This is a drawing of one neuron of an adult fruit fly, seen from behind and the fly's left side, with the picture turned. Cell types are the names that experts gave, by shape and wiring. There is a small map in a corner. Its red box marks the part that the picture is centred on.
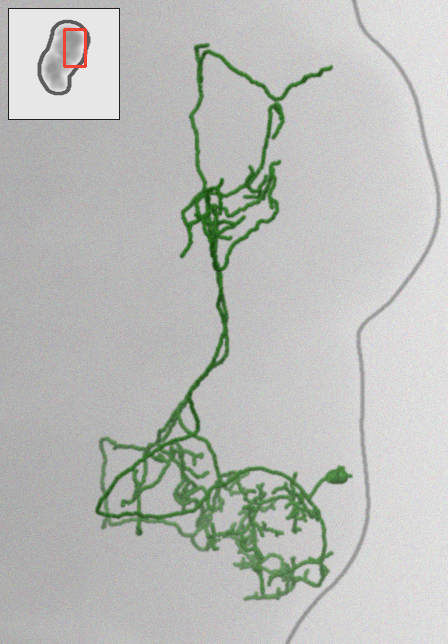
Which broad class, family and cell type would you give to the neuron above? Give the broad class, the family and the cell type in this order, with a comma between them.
central-brain intrinsic neuron, CRZ, CRZ01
